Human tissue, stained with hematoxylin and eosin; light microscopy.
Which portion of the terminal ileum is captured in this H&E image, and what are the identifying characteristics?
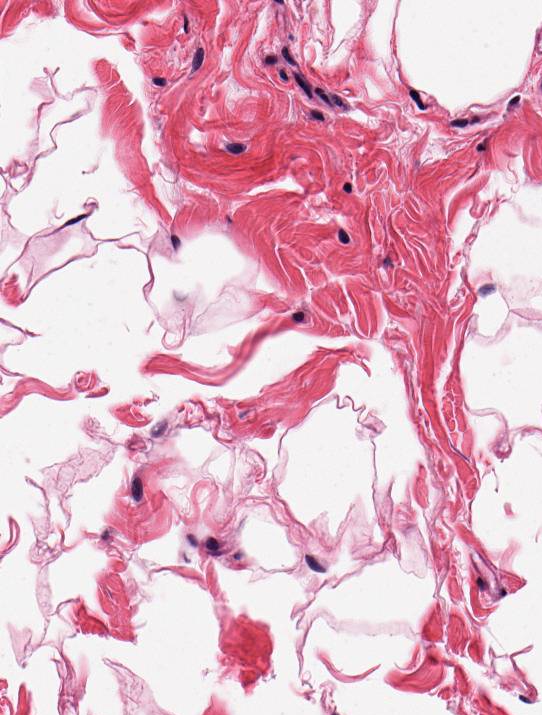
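The tissue shown is dense connective tissue. Its eosinophilic collagen bundles are wavy and interlace in varied directions, and its small, dark, elongated nuclei are sparse relative to the fibre.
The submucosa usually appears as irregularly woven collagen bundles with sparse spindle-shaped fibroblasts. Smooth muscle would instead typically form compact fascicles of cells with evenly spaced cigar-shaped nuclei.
No glands or tubular units are present.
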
